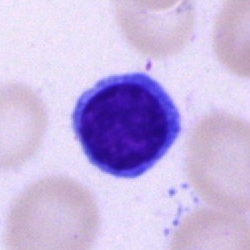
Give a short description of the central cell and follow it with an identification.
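See how the outline is roughly round, with a few slightly flattened, angular stretches? The chromatin is dark purple and dense, with a faintly mottled texture. There's only a narrow rim of cytoplasm round the nucleus, and it's a deep blue. So that one's a lymphocyte.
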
